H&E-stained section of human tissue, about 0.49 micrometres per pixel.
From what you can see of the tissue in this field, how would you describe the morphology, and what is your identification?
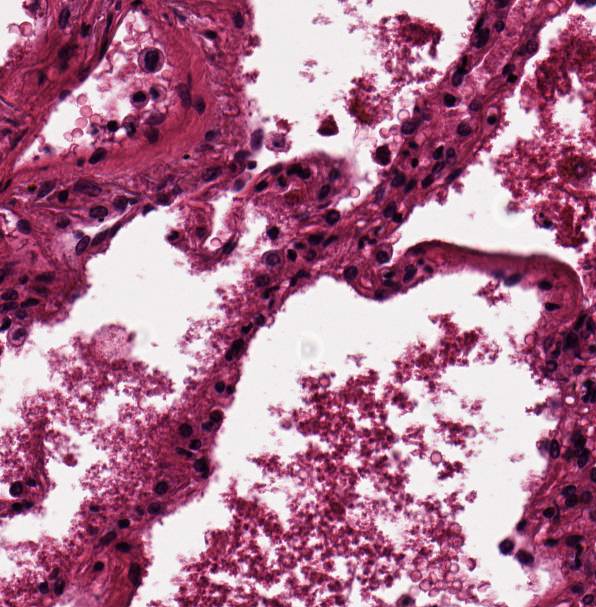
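Narrow branching strands of cellular tissue cross the field, separating irregular open spaces; the strands hold many cells with small dark oval to elongated nuclei. Small round pink bodies without nuclei, consistent with red blood cells, sit in the spaces, clearest upper left. It's lung.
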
